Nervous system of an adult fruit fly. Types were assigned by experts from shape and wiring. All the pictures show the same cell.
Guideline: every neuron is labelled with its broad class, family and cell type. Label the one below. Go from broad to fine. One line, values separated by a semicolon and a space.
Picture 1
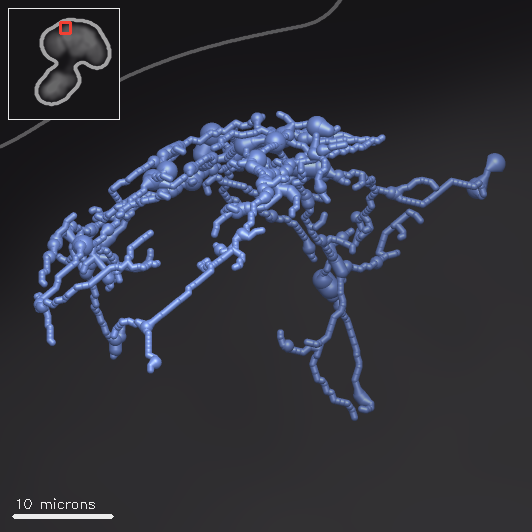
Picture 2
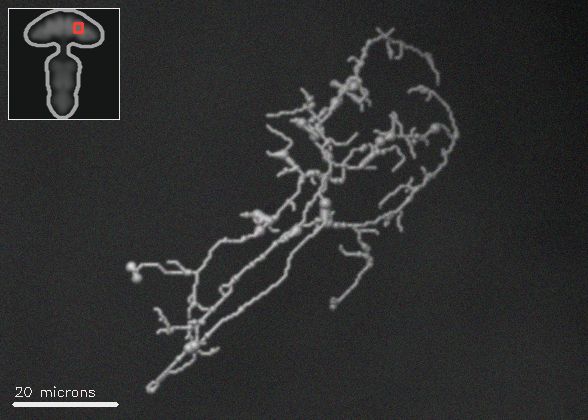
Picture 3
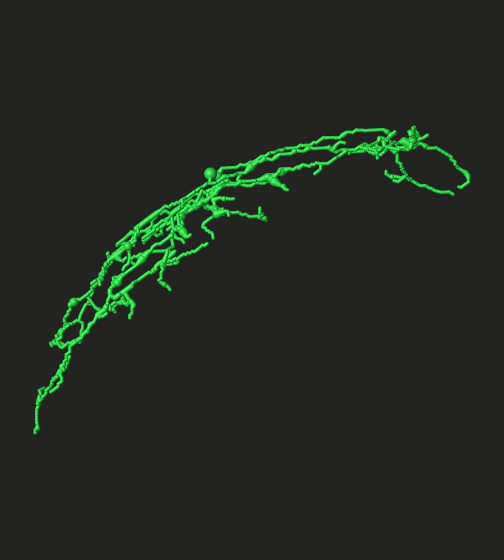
central-brain intrinsic neuron; hemilineage LHd2; CB1154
